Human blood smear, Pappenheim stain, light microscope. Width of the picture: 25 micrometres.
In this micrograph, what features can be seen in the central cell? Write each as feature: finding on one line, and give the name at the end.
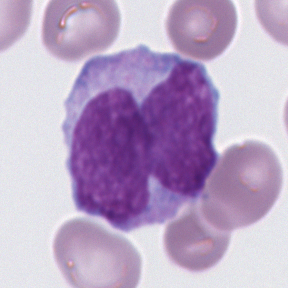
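Border: irregular, a bit uneven and frayed.
Cytoplasm: mostly above the nucleus, up at the top of the cell.
Granules: fine, faint, pinkish-violet, scattered about.
Vacuoles: none to see.
Verdict: atypical promyelocyte.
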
